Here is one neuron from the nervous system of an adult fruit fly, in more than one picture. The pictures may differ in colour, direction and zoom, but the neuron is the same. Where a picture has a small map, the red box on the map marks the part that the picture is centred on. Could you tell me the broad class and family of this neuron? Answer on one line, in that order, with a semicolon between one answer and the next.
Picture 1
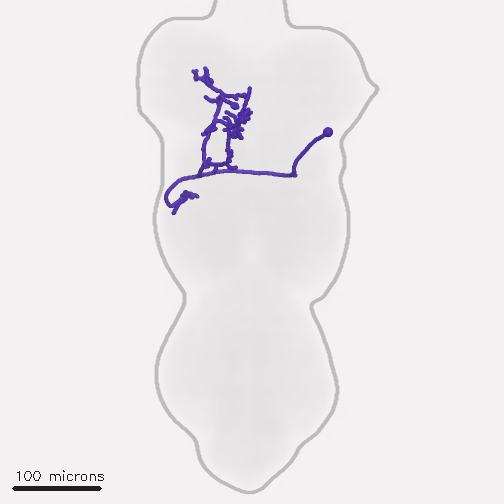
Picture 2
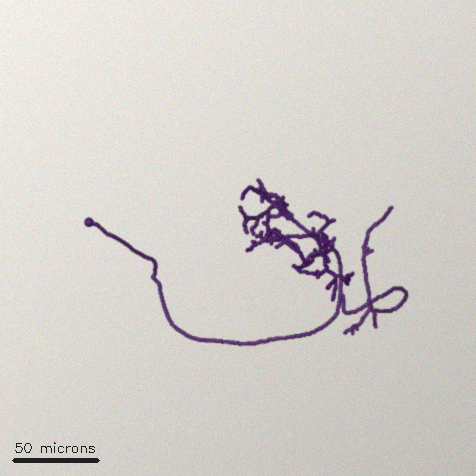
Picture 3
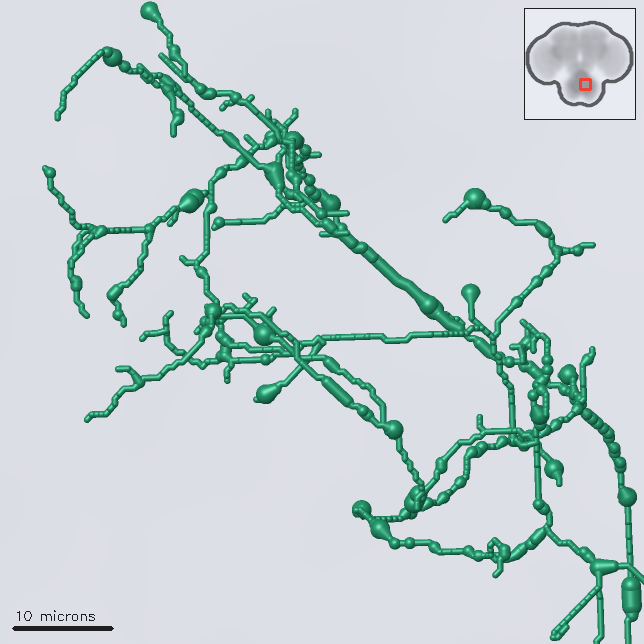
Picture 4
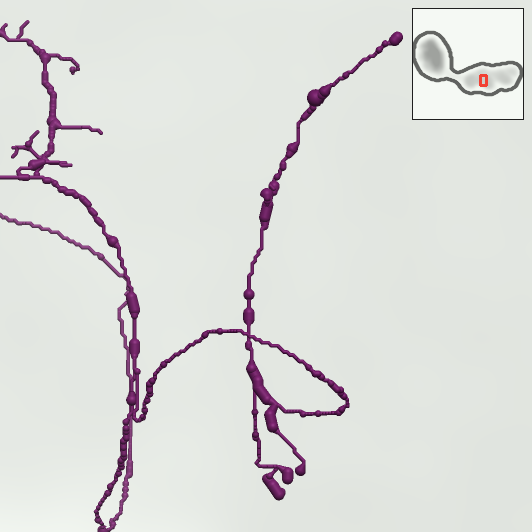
nerve-cord intrinsic neuron; hemilineage 01A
